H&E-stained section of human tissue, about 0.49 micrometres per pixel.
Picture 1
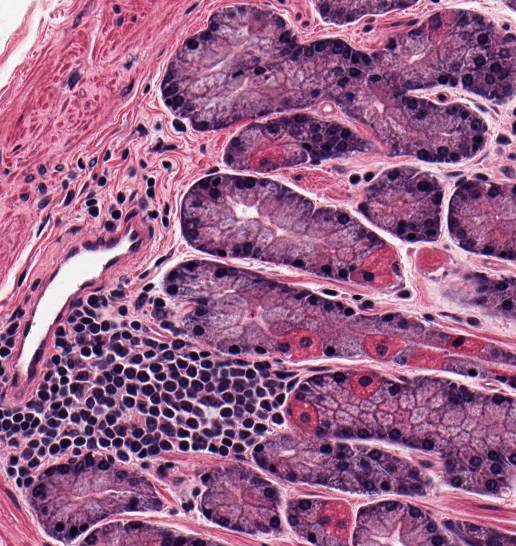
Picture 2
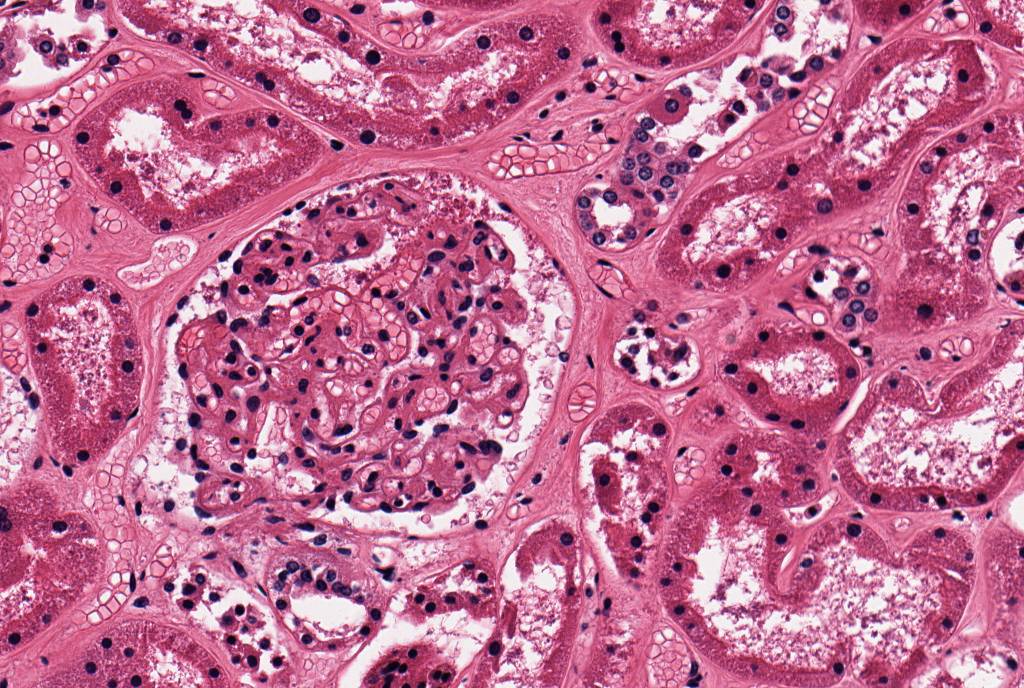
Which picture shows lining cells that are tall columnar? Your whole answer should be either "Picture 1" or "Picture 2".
Picture 1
